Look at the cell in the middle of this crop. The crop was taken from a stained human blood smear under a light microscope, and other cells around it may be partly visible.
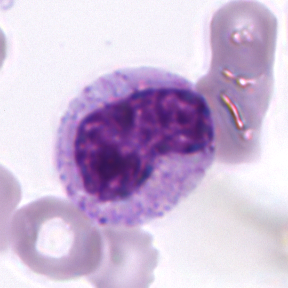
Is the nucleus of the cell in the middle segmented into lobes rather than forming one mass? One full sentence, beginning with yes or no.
No, its nucleus is undivided, compact and round, oval or kidney-shaped.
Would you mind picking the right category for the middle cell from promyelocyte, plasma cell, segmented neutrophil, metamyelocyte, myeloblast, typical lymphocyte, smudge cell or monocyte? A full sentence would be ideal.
The cell under consideration, at the middle of the crop, is a metamyelocyte.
